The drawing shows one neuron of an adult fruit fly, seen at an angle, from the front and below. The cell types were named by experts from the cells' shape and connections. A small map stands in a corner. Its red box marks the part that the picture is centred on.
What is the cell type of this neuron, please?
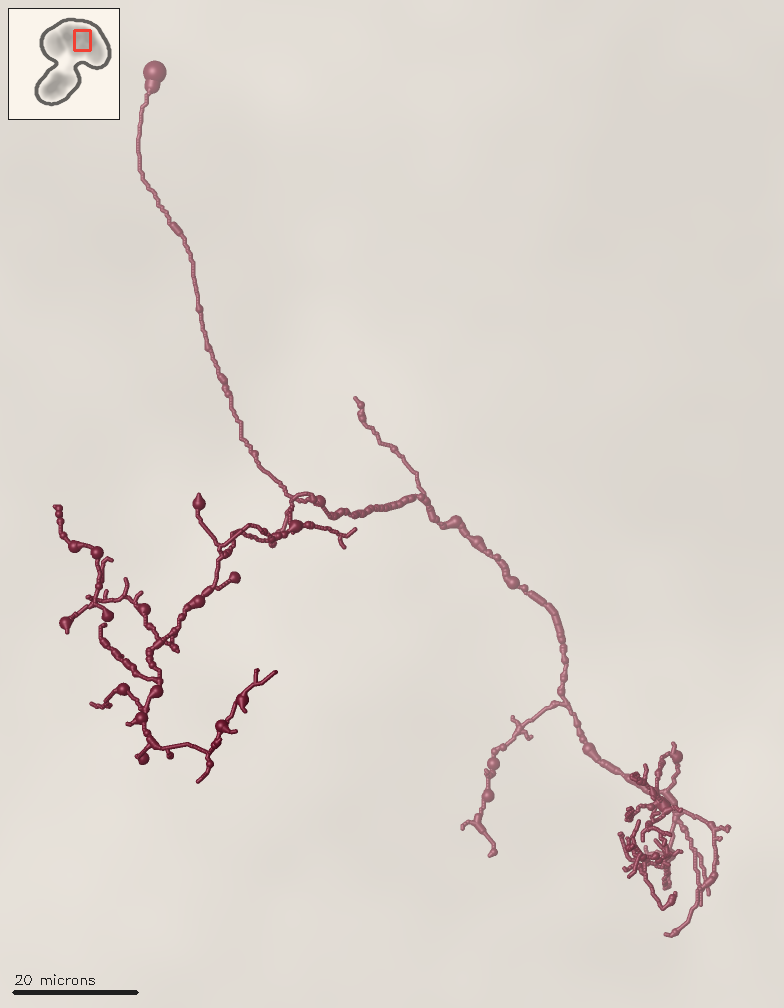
PS150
